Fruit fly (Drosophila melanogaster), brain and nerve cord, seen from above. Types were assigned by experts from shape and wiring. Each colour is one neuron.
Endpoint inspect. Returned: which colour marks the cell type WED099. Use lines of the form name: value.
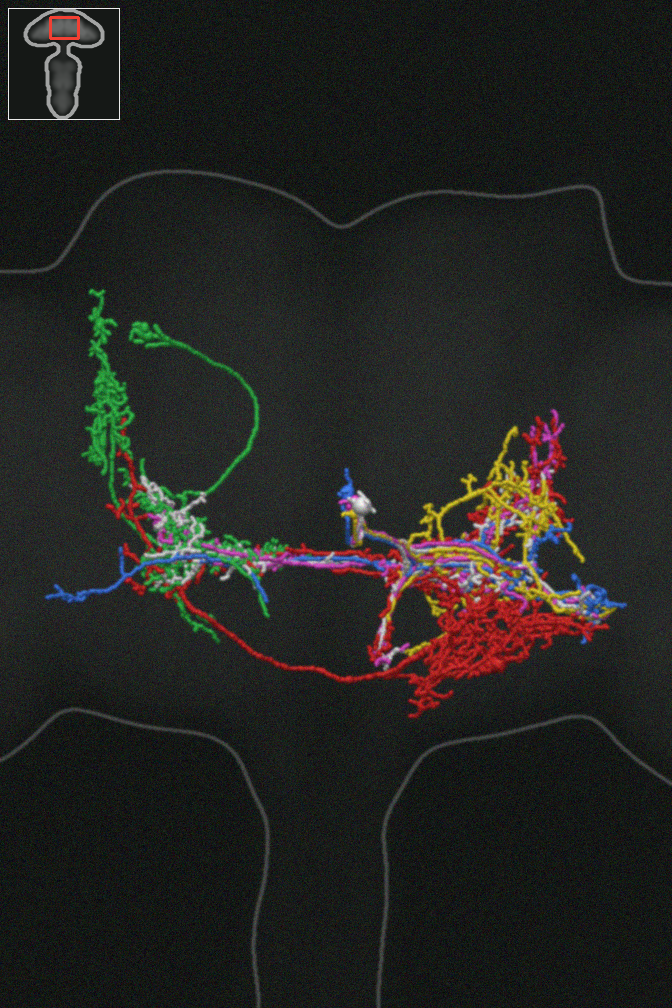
colour: magenta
